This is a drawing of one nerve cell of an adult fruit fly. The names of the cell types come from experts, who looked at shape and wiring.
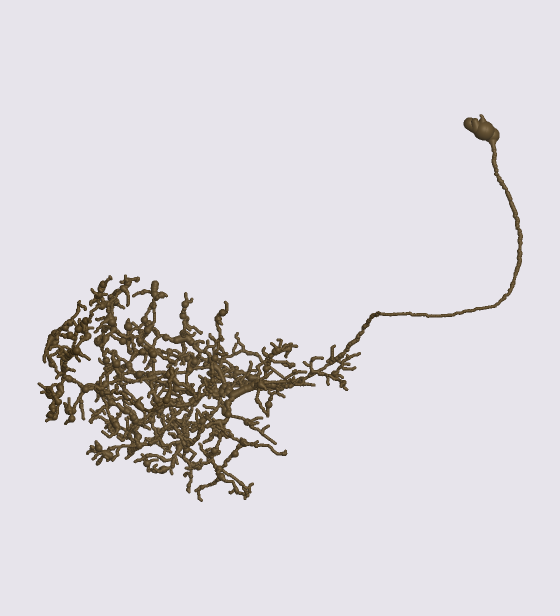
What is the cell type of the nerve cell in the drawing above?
AVLP465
